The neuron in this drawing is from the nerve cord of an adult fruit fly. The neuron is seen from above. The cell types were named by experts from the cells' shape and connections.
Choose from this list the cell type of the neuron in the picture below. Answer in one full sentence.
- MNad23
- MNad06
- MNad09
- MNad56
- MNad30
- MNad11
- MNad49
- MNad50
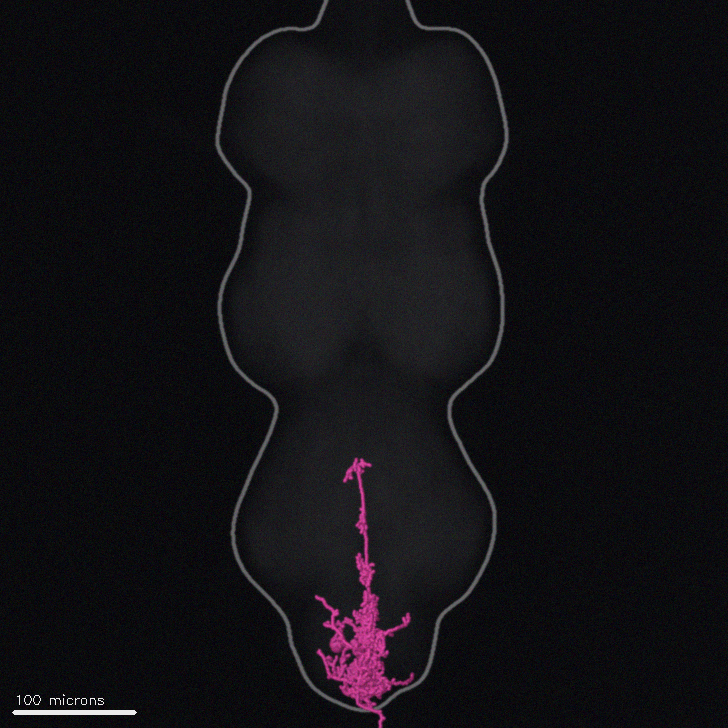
This neuron is included in the cell type MNad23.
